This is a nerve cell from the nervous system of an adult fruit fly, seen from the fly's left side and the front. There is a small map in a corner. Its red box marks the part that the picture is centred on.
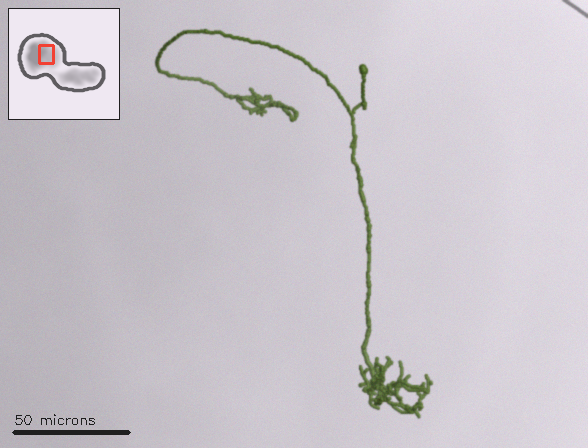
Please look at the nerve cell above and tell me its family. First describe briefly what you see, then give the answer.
Its cell body lies at the top of the picture. By the scale bar it is about 170 microns tall in this view. This is a visual projection neuron. Its family is hemilineage VPNd3.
